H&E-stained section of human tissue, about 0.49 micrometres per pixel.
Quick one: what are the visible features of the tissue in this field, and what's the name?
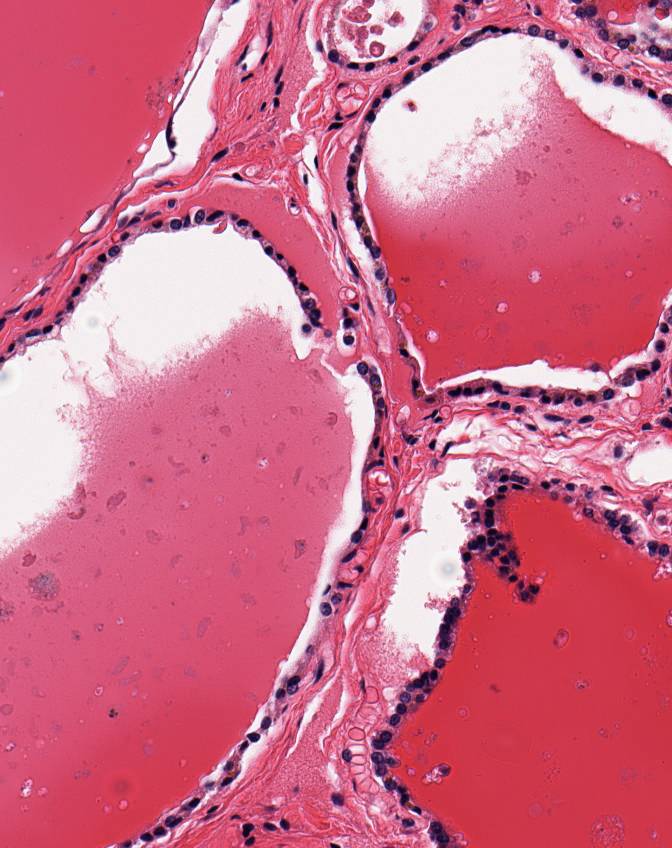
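First, spaces: a few large rounded ones filled with pink material occupy most of the field. Second, lining: a single layer of flattened to low cuboidal cells with small dark nuclei. Third, septa: narrow pink fibrous strands with scattered spindle-shaped nuclei separate the spaces. Fourth, at lower right the lining heaps into a small cluster of crowded dark nuclei projecting into the lumen. This is thyroid.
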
